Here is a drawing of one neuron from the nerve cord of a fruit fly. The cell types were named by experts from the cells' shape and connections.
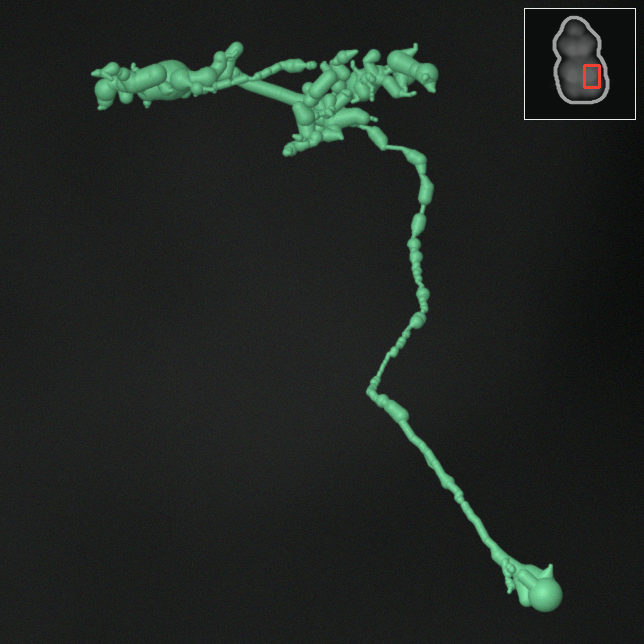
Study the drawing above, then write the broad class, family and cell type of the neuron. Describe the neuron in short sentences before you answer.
As drawn here it is about as wide as it is tall. Its broad class is nerve-cord intrinsic neuron. Its family is hemilineage 03B. The cell type is IN03B045.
